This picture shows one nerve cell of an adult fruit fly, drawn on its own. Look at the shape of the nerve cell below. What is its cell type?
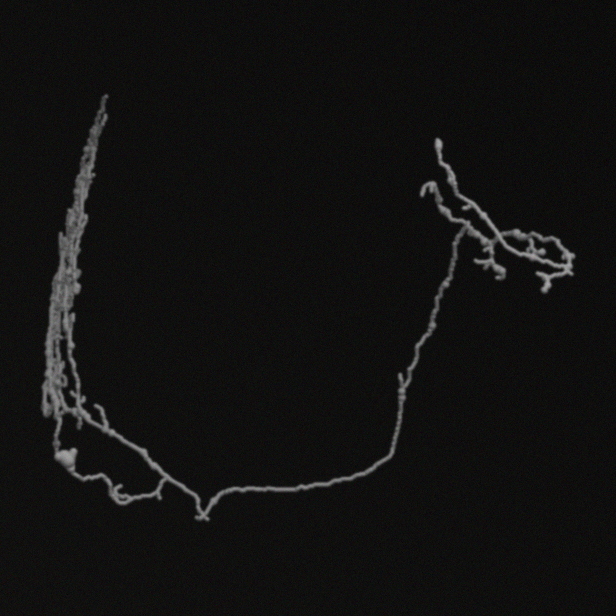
MeVP16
